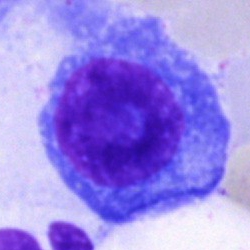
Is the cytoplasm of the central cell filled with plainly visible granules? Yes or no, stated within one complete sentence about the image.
No, its cytoplasm lacks visible granules entirely.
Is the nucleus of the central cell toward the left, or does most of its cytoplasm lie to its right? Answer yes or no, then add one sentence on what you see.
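Yes. The nucleus lies off-centre, toward the left side of the cell.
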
